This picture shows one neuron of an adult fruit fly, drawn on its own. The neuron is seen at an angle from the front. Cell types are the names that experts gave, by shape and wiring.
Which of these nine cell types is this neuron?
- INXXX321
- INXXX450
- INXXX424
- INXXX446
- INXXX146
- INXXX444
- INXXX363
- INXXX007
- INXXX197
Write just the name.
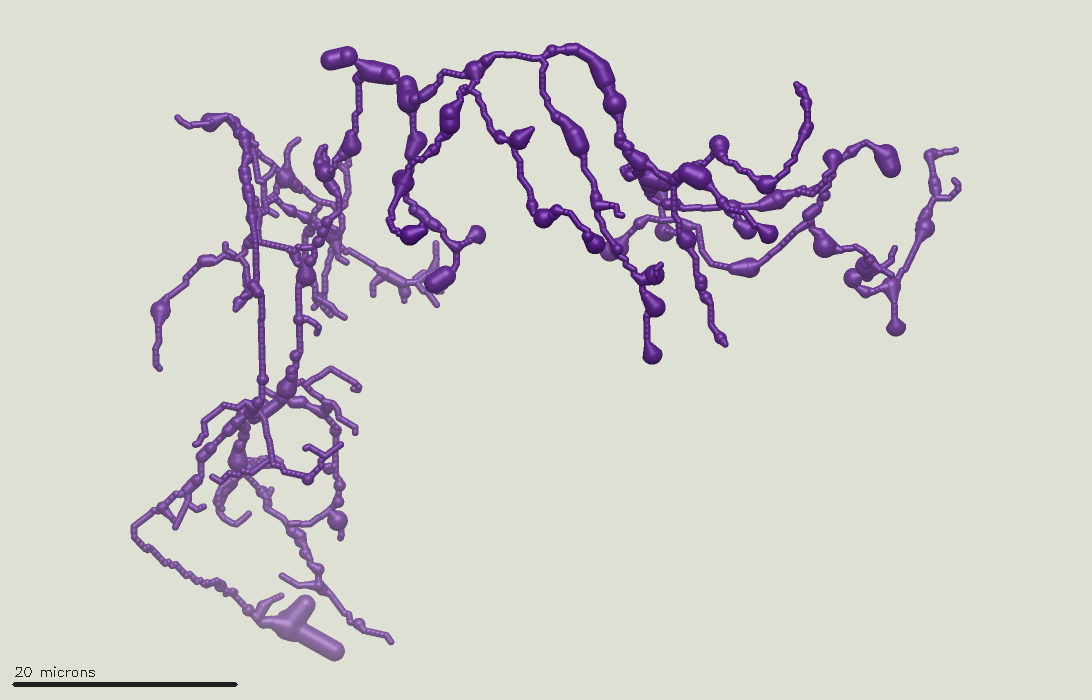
INXXX424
